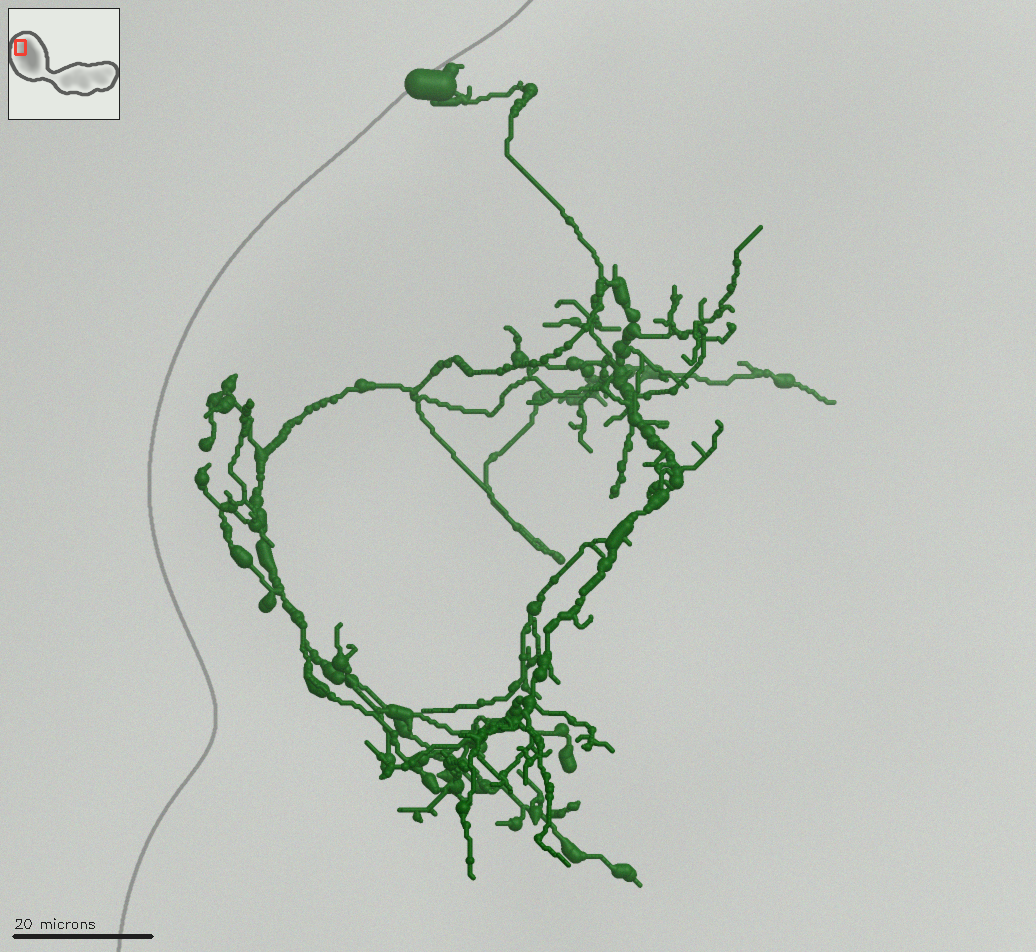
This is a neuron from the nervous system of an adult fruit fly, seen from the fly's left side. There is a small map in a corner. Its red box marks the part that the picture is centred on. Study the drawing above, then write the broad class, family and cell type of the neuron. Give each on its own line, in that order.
central-brain intrinsic neuron
hemilineage SMPad3
CRE026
